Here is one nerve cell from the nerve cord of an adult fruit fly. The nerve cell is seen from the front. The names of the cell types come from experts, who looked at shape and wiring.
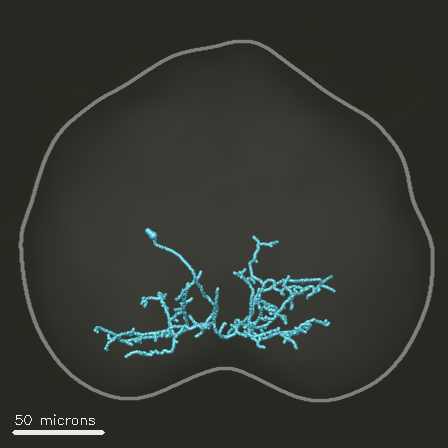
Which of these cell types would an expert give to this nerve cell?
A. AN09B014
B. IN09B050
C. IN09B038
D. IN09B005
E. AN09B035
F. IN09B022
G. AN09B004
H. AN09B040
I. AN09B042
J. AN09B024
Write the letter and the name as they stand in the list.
B. IN09B050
